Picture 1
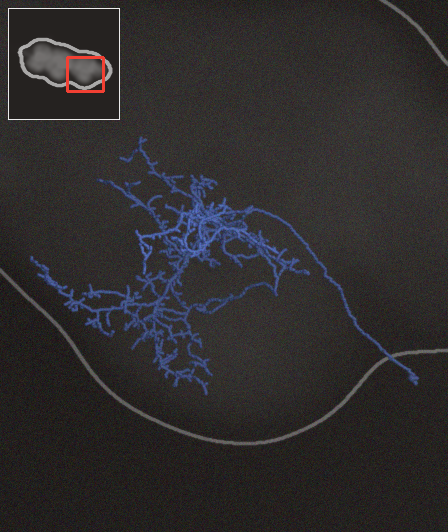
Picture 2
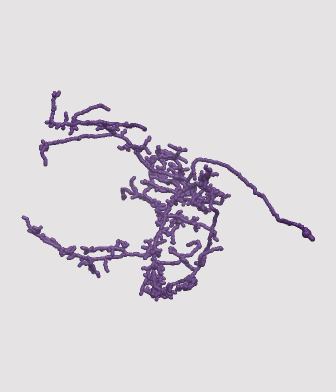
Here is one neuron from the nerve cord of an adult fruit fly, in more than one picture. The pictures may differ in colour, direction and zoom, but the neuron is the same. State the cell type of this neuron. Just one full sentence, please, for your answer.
The cell type held by this neuron is IN03A048.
